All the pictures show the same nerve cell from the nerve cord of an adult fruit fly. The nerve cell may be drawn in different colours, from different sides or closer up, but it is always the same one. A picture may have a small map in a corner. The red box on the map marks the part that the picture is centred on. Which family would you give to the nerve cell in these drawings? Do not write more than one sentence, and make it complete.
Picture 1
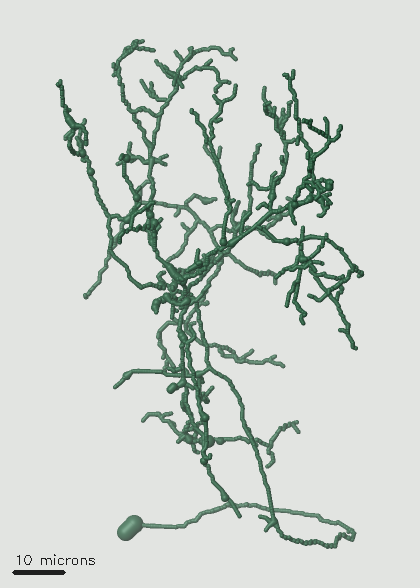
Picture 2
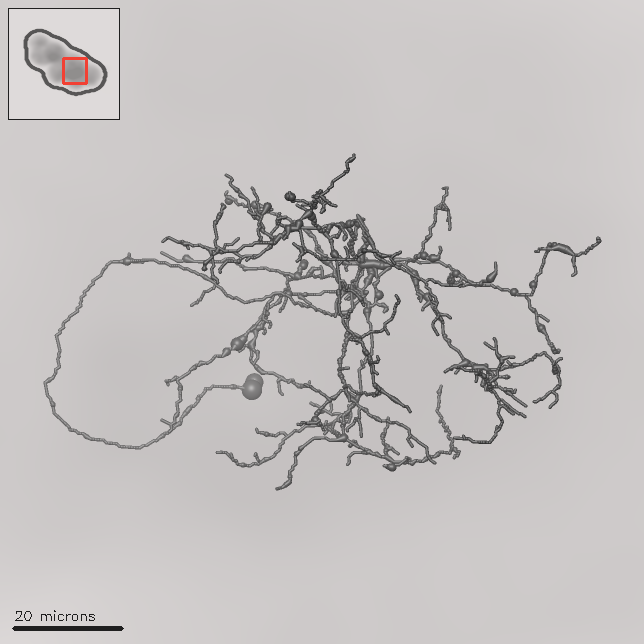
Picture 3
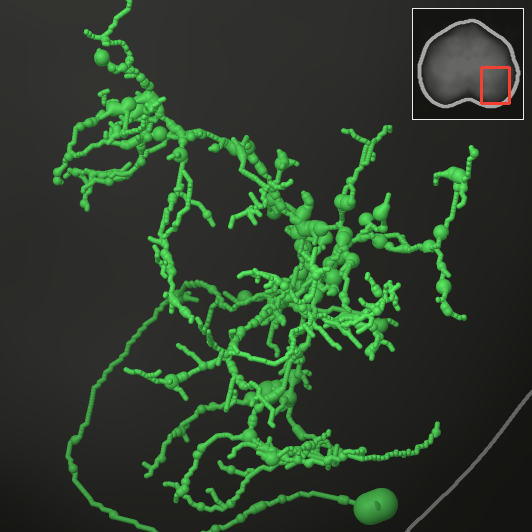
This nerve cell has hemilineage 20A.22A as its family.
